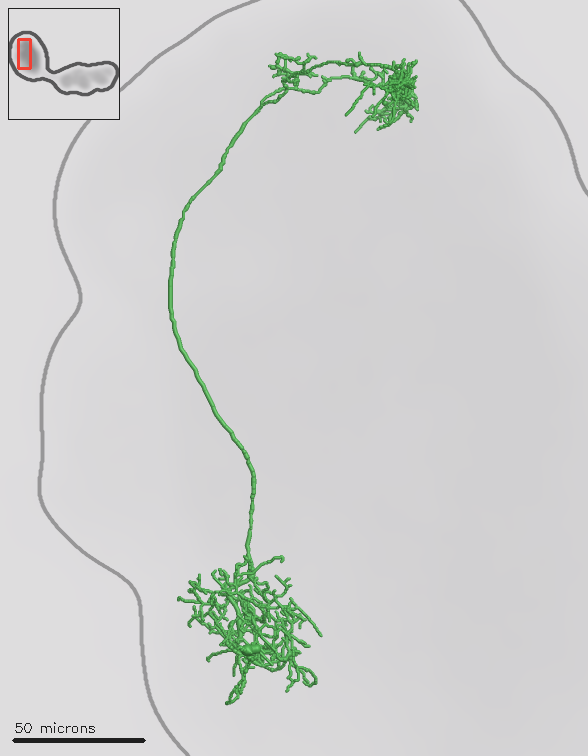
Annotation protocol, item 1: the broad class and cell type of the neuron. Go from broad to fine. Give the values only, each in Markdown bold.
**central-brain intrinsic neuron**, **PRW072**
